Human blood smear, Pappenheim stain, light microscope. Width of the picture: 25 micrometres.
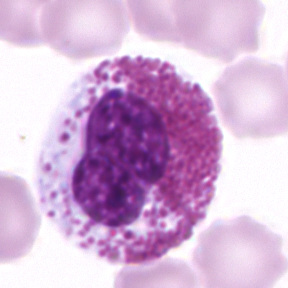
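Eosinophil, the cell in the middle of this blood smear. Its outline looks round and smooth, as far as I can tell. The nucleus seems to have two lobes, one stacked above the other, and it sits toward the left side of the cell. Where the granules thin out, the cytoplasm looks pale, almost colourless.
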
